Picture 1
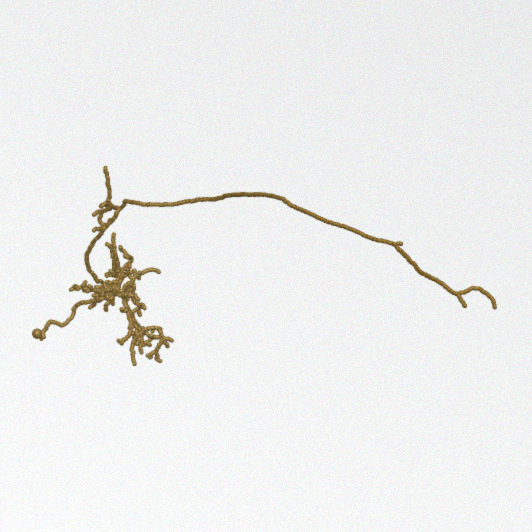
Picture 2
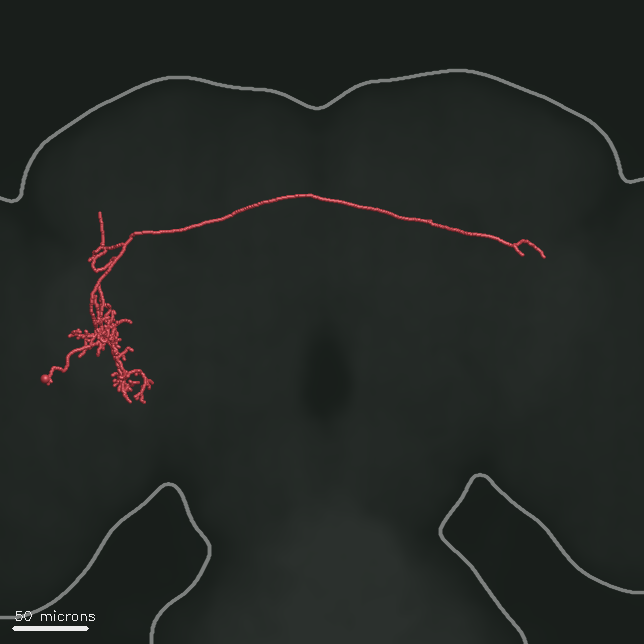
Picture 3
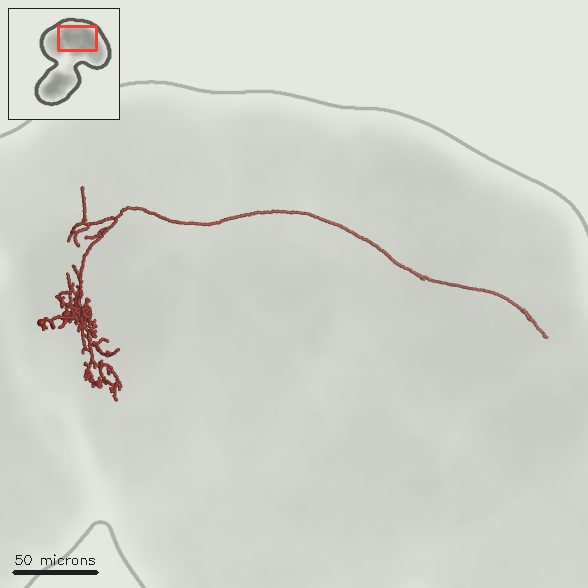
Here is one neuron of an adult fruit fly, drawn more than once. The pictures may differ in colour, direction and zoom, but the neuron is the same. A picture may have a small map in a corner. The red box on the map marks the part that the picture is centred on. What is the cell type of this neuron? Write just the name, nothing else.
CB4116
